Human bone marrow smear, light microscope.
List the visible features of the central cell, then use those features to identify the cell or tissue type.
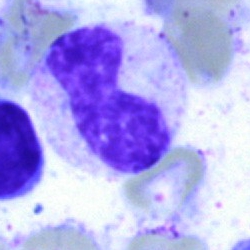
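The outline here is smooth and roughly round. Inside, the chromatin is dark purple and coarsely clumped, with small lighter spots. You'll see fine pinkish-violet granules scattered through the cytoplasm, but no vacuoles. It's a band neutrophil.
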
